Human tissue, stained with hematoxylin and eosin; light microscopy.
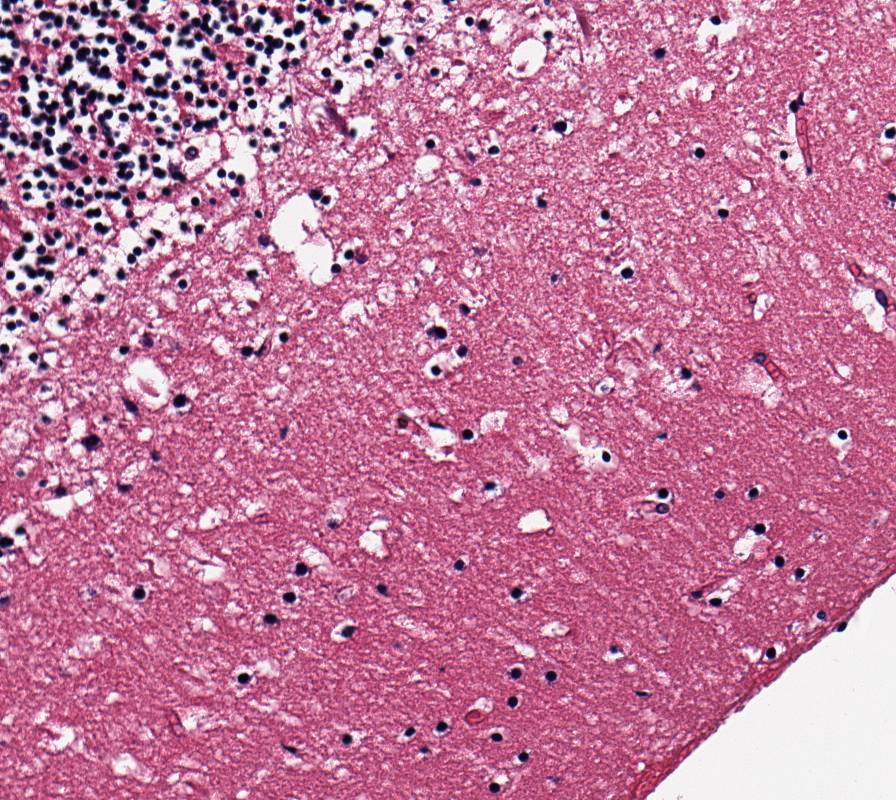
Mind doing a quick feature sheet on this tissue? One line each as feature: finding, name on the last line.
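Crowd: small, round, uniformly dark nuclei packed densely in the upper left
Cytoplasm: scant around the packed nuclei
Pale zone: broad, finely granular, fibrillary pink meshwork across middle and right
Sparse nuclei: small, round, dark, lying singly and widely scattered in the pale zone
Tissue: cerebellum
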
